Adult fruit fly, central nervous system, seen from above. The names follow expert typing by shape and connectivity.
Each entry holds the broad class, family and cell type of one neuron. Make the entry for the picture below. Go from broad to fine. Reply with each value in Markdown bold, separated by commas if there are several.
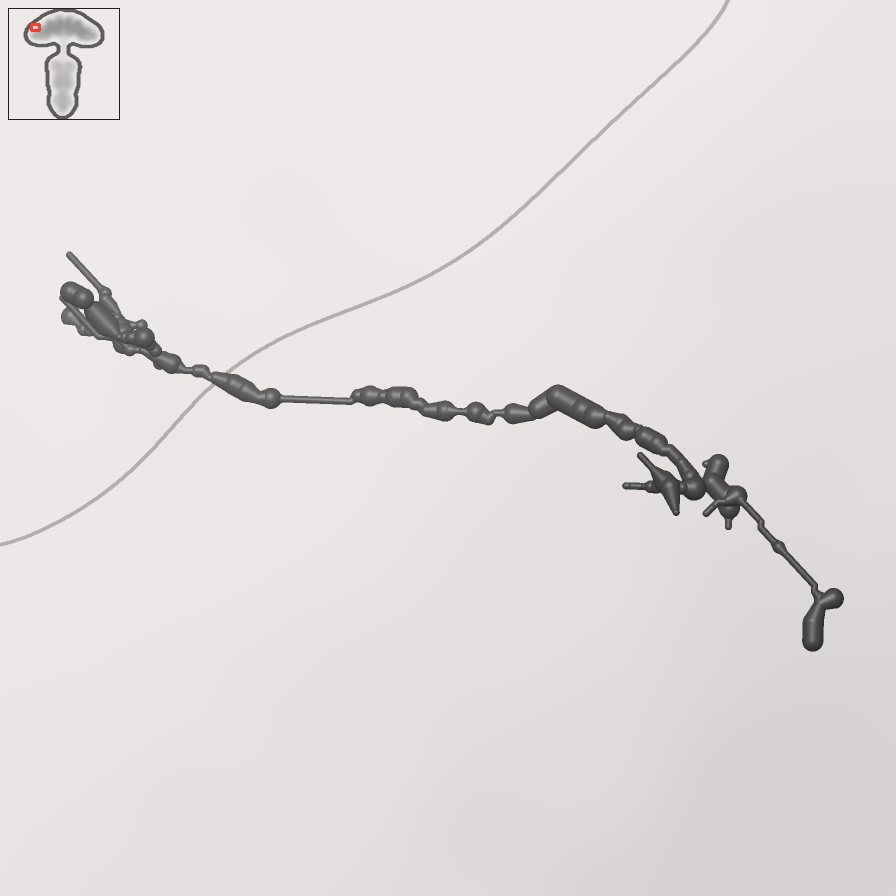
**optic-lobe intrinsic neuron**, **L**, **L4**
